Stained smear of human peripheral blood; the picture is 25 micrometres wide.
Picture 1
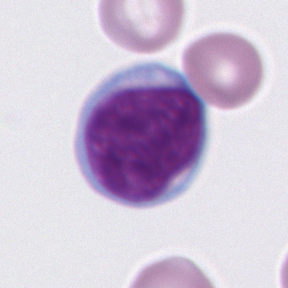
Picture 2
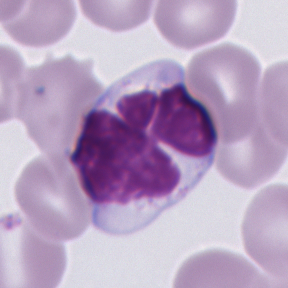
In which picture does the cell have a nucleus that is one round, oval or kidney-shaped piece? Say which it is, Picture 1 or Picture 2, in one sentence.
It is in Picture 1 that the cell's nucleus is one compact round, oval or kidney-shaped mass.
